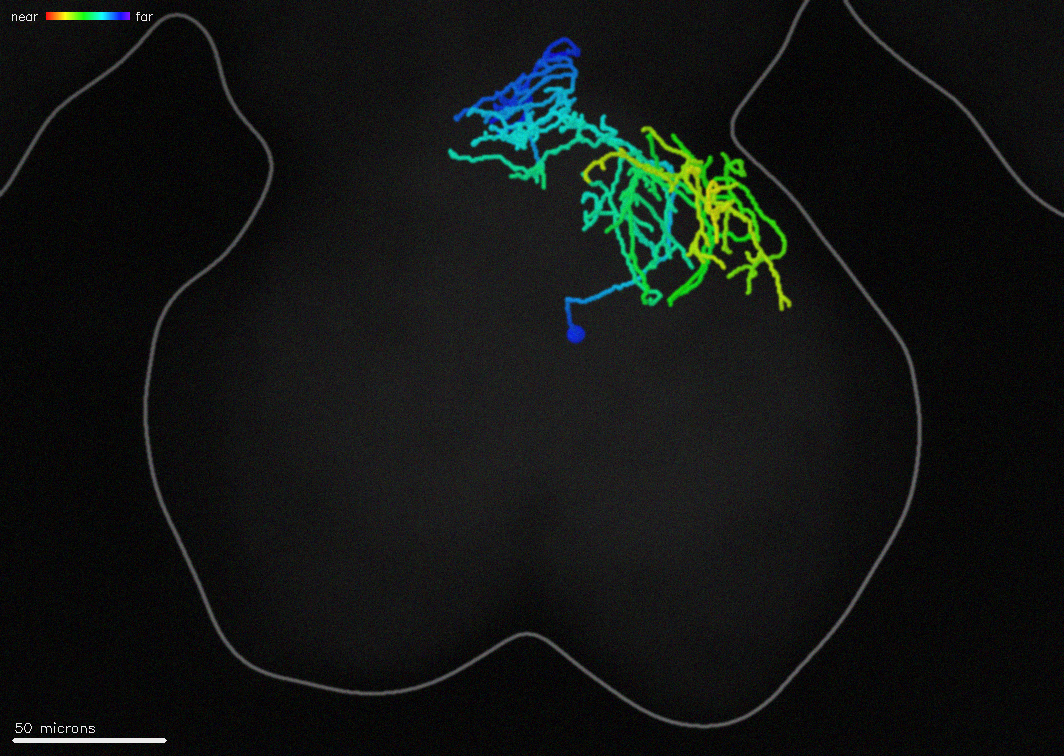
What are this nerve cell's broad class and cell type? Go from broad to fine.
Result: nerve-cord intrinsic neuron; INXXX193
